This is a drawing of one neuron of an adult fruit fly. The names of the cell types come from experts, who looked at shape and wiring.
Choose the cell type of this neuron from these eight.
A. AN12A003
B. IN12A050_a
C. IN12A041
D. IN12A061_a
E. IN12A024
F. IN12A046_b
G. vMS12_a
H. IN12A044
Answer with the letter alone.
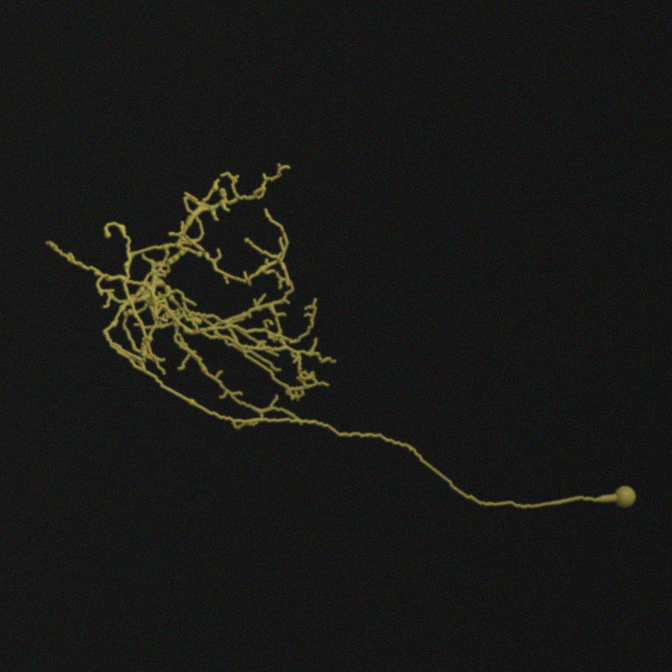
D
